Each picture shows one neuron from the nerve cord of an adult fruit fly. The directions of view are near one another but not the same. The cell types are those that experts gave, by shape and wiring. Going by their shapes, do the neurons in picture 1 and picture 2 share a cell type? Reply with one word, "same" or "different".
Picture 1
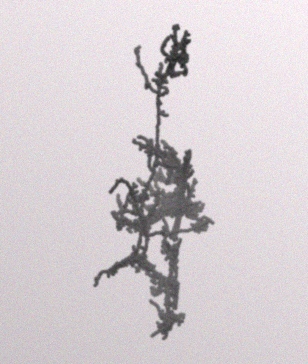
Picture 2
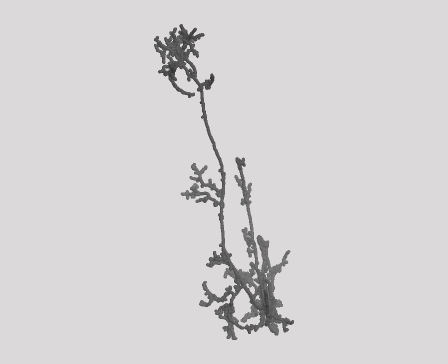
different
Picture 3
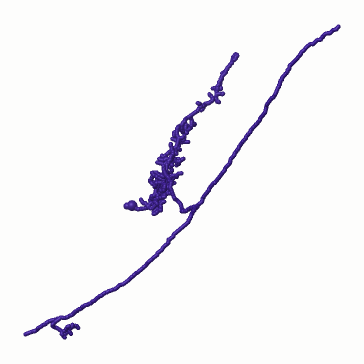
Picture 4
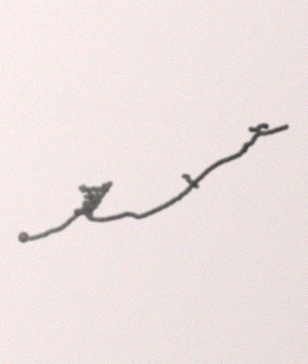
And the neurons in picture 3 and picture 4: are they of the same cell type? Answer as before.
same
